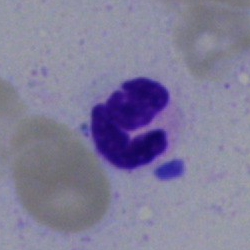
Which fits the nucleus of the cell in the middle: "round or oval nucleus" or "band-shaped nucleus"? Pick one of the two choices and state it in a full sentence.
It is a curved band, without separate lobes, that the nucleus forms.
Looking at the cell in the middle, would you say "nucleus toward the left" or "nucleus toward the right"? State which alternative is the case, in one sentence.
Toward the left side of the cell sits its nucleus.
